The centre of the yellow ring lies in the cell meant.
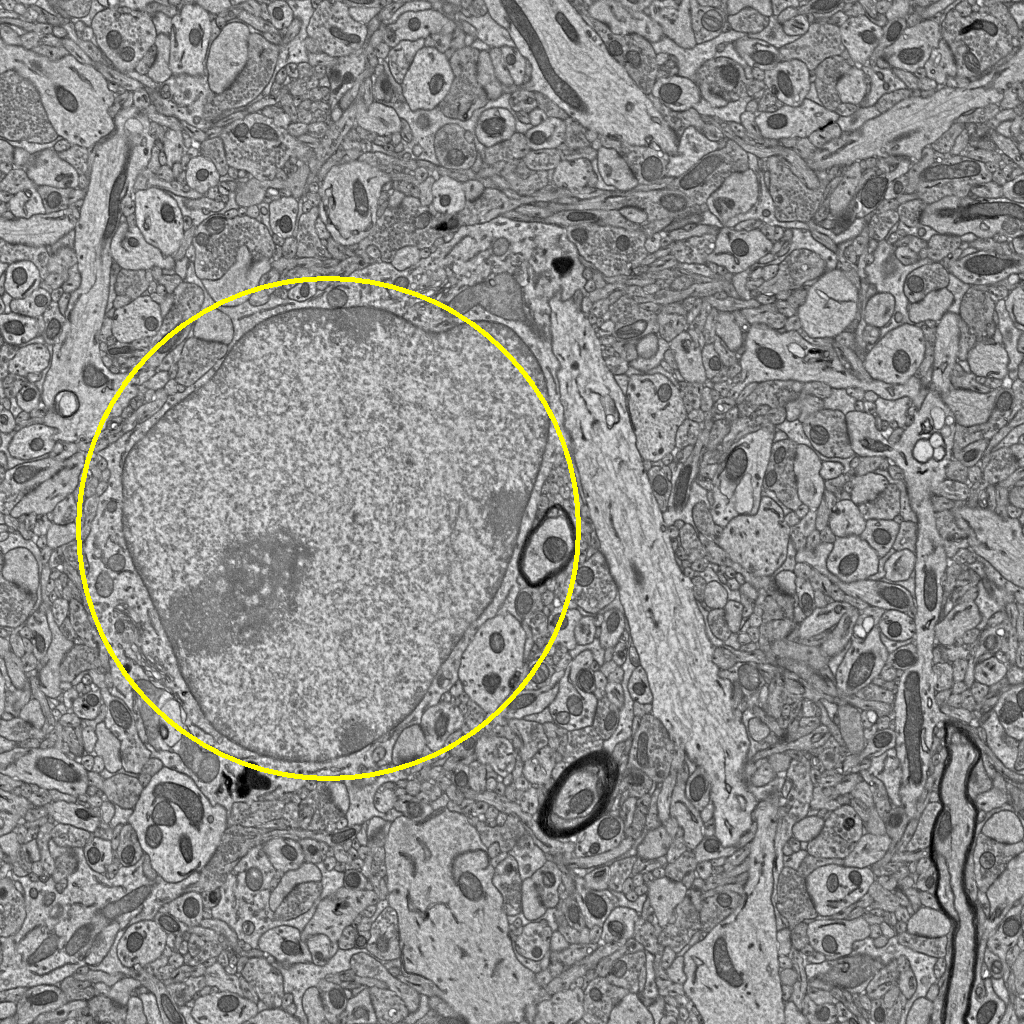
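Astrocyte, the ringed cell. Its large, rounded nucleus fills most of the ring, and the whole outline sits inside it. Follow the nuclear envelope and you will see it runs smoothly, with no deep infoldings. Most of the chromatin is pale and finely granular.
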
